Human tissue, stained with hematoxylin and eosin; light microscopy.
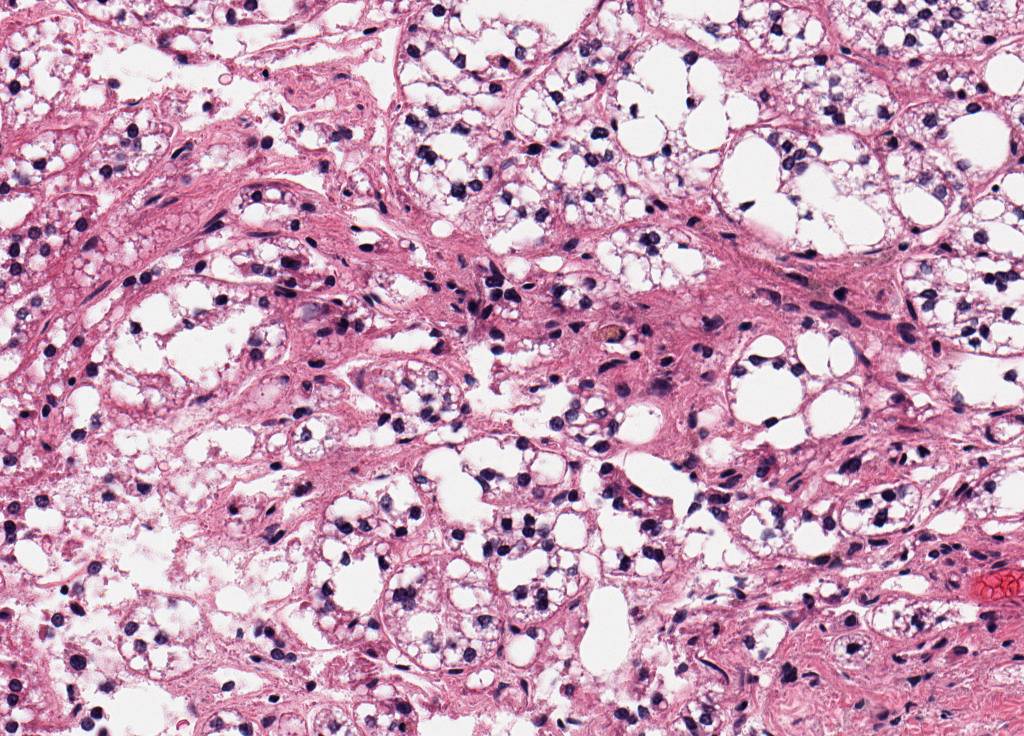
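Adrenal gland, H&E. The nest cells have clear, finely vacuolated cytoplasm that takes up almost no stain, with small, round, darkly stained nuclei. Across the middle, roughly left to right, runs a band of denser pink fibrous stroma with spindle-shaped nuclei; near the centre it holds a single small golden-brown granule.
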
